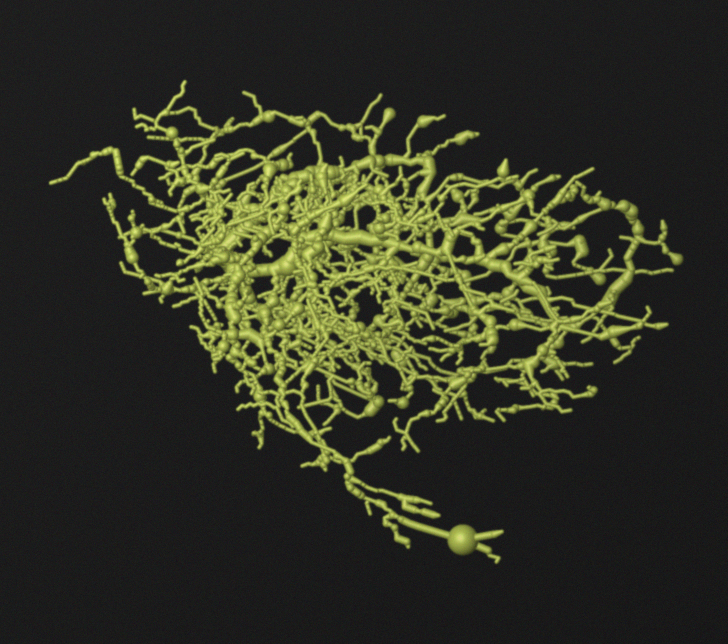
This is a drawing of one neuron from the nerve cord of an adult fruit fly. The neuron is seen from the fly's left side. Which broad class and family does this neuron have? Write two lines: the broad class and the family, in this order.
nerve-cord intrinsic neuron
hemilineage 18B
